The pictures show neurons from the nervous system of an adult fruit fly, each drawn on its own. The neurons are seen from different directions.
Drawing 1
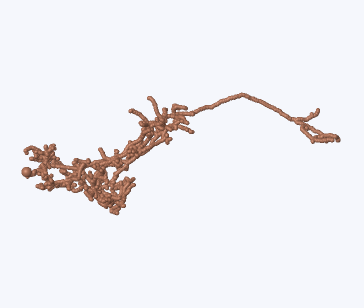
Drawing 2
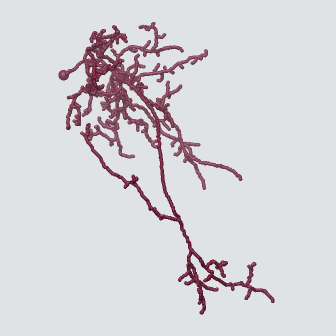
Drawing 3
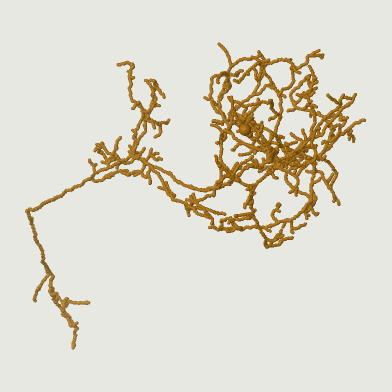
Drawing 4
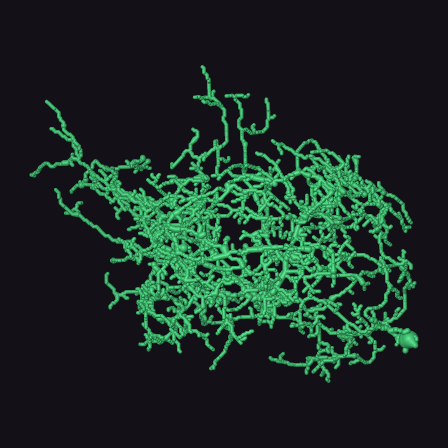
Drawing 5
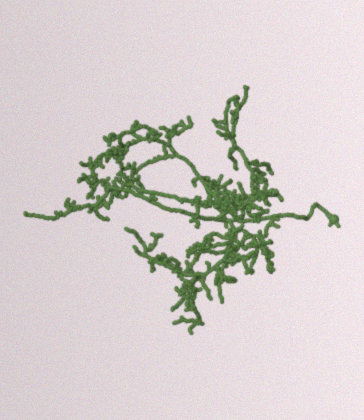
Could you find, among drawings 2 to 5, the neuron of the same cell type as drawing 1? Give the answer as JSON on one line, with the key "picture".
{"picture": 3}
